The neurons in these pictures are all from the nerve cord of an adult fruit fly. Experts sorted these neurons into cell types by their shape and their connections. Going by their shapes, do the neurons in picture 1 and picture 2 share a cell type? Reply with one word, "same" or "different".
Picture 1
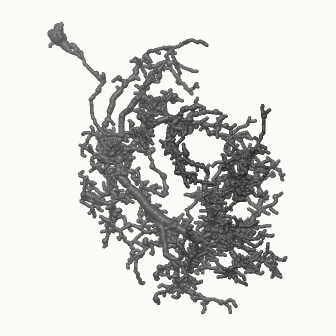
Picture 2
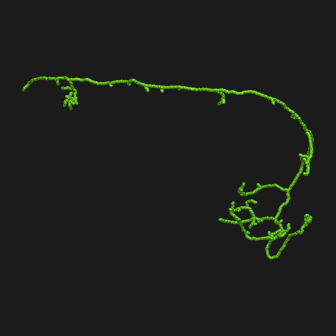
different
